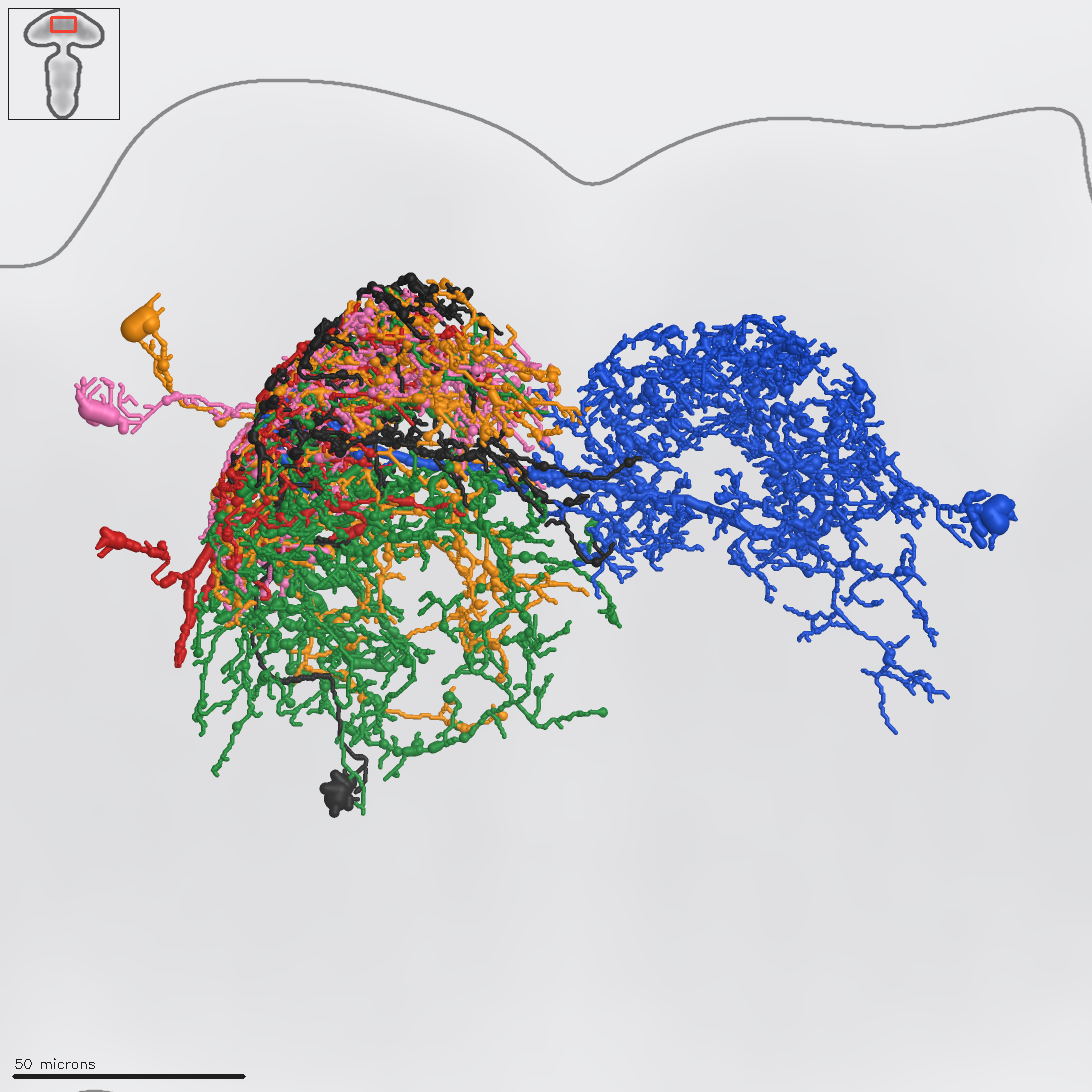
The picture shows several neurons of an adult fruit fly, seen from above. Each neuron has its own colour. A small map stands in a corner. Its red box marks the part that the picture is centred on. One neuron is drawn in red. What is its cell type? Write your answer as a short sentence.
The cell type is GNG177.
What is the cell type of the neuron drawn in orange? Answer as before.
The cell type is GNG168.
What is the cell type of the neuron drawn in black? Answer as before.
The cell type is GNG253.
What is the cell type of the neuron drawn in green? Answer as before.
The cell type is GNG140.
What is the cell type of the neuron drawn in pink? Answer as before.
The cell type is GNG206.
